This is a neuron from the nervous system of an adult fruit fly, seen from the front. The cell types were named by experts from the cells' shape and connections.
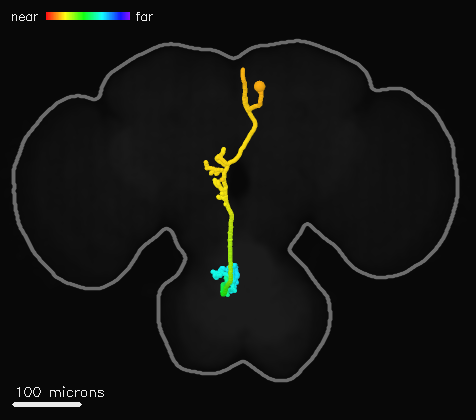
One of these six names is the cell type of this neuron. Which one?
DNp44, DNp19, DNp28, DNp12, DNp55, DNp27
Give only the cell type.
DNp28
